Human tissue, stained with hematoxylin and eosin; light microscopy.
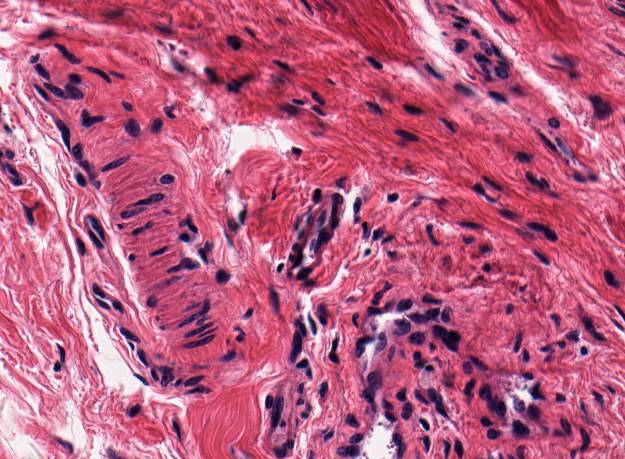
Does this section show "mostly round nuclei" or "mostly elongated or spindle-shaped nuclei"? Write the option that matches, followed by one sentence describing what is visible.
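Mostly elongated or spindle-shaped nuclei. Most nuclei across the field are elongated, spindle-shaped and dark purple.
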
